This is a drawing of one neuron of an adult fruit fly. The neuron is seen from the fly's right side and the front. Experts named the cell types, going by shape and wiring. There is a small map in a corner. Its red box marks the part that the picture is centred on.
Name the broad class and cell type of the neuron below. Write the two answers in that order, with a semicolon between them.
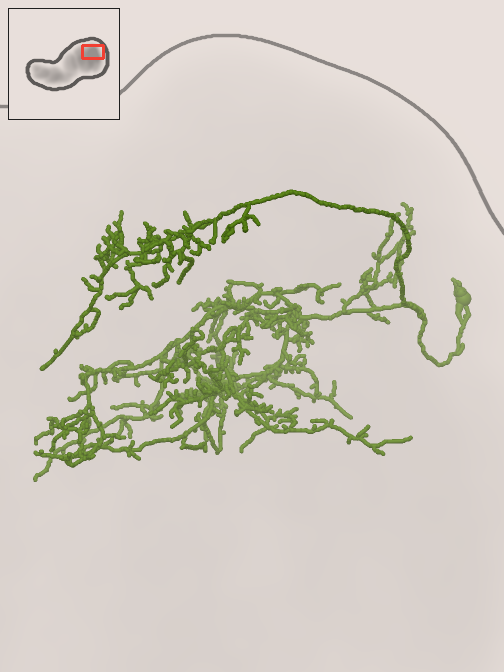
central-brain intrinsic neuron; CL030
